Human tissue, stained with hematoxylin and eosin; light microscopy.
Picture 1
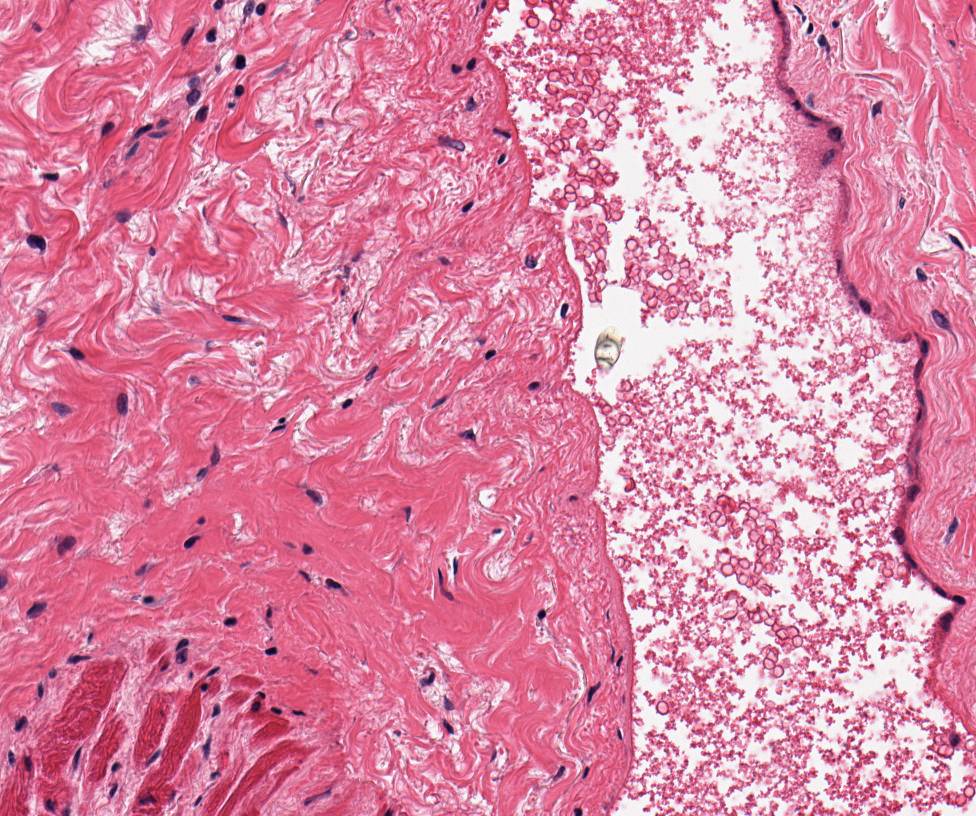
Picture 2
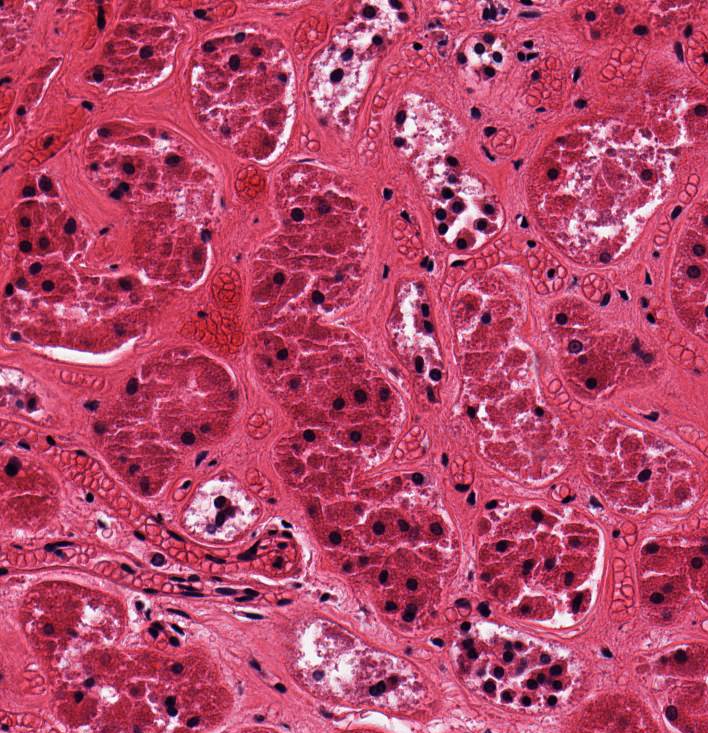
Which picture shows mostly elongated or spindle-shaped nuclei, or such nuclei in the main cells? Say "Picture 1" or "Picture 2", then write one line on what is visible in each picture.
Picture 1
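In picture 1: The fibrous tissue on the left is made of wavy collagen bundles with scattered spindle-shaped fibroblast nuclei.
In picture 2: The nest cells have small, round, dark nuclei, mostly one per cell.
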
